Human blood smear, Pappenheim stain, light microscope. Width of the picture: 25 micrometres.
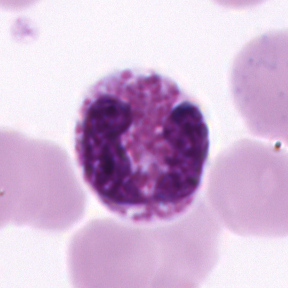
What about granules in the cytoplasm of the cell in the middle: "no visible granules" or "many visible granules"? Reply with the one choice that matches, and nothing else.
Many visible granules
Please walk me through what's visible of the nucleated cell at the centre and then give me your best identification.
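See how the nucleus splits into two large lobes, one on each side of the cell? They join along the bottom, so the whole nucleus opens upward. Its chromatin is dark purple and coarsely clumped, and you won't find any nucleoli. That's an eosinophil.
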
